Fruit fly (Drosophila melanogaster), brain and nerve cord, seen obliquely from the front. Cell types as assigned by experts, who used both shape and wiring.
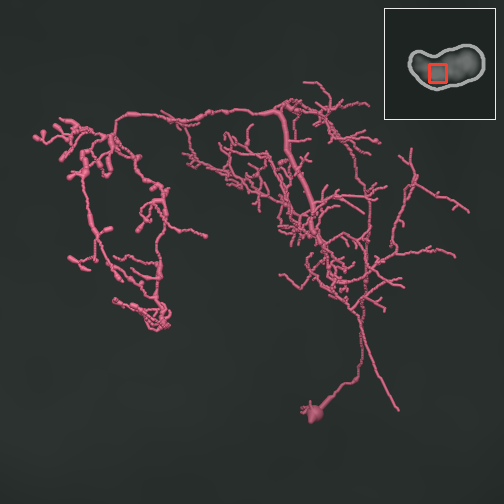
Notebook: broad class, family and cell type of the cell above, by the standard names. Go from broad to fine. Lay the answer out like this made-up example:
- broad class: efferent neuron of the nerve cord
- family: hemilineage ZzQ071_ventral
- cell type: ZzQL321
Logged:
- broad class: nerve-cord intrinsic neuron
- family: hemilineage 06A
- cell type: IN06A034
